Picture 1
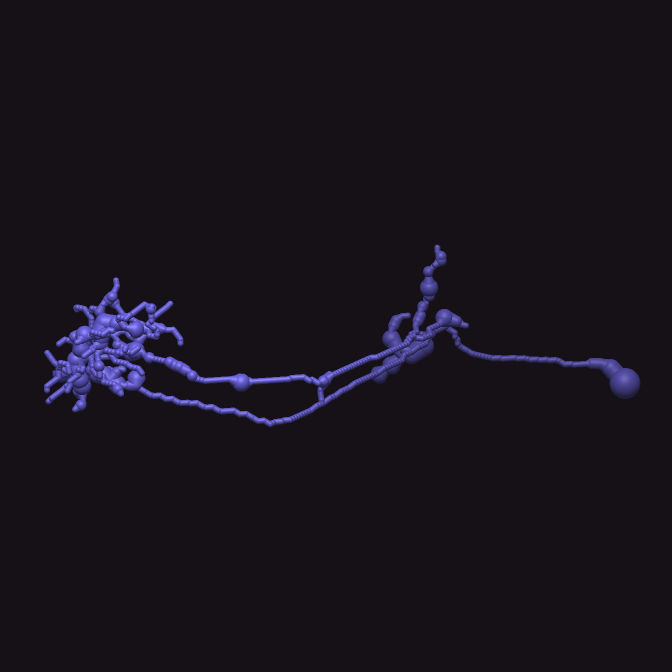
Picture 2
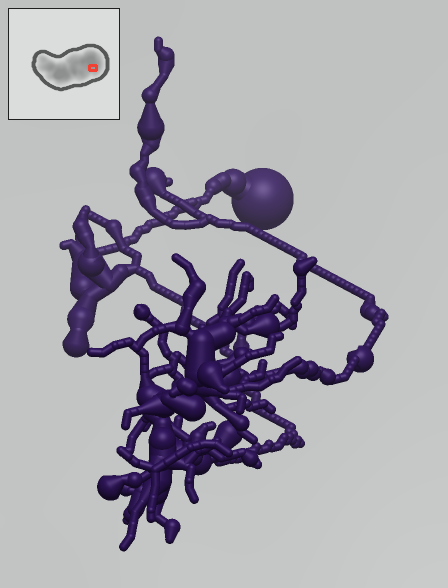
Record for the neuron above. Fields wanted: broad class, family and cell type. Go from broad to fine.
optic-lobe intrinsic neuron; T; T5d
